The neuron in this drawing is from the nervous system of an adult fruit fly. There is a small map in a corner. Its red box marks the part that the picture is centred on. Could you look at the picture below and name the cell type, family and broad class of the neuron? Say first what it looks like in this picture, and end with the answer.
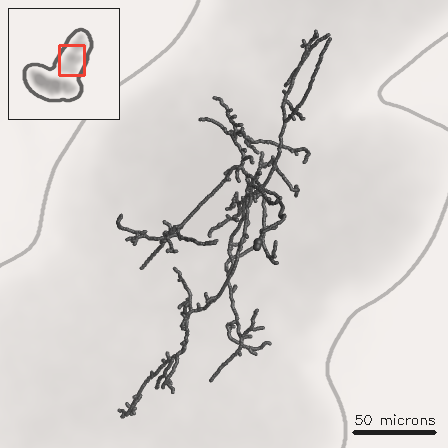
The cell body is in the middle of the picture. By the scale bar it is about 250 microns tall in this view. Dozens of branch ends can be seen. Its cell type is IN05B066. Its family is hemilineage 05B. This is a nerve-cord intrinsic neuron.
